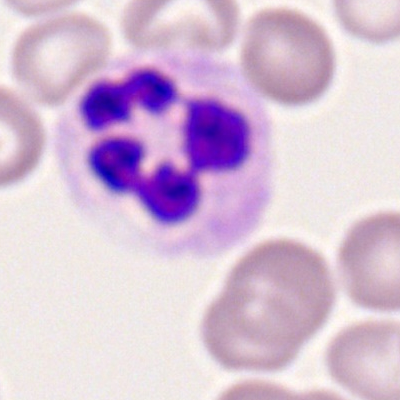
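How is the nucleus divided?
Into several separate lobes, ringed around a pale centre.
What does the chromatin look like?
Dark purple and densely clumped.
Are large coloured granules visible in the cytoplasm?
No.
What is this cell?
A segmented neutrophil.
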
